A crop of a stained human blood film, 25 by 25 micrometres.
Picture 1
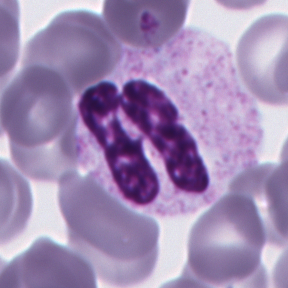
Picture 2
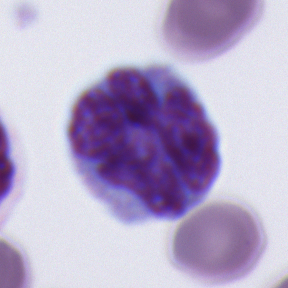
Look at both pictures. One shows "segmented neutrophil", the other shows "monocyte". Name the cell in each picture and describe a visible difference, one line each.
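The cell in picture 1 is a segmented neutrophil. The cytoplasm is evenly filled with fine pinkish-violet granules.
The cell in picture 2 is a monocyte. No distinct granules can be seen in the cytoplasm.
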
